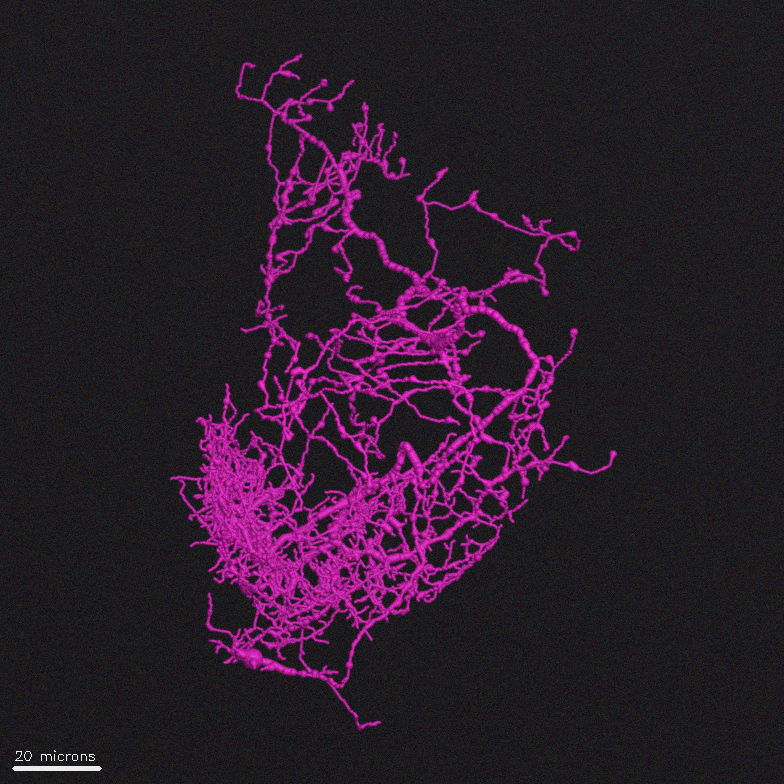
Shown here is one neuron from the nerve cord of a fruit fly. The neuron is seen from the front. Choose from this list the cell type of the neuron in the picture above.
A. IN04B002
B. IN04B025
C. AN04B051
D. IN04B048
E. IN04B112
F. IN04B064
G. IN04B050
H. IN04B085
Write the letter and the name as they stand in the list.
A. IN04B002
